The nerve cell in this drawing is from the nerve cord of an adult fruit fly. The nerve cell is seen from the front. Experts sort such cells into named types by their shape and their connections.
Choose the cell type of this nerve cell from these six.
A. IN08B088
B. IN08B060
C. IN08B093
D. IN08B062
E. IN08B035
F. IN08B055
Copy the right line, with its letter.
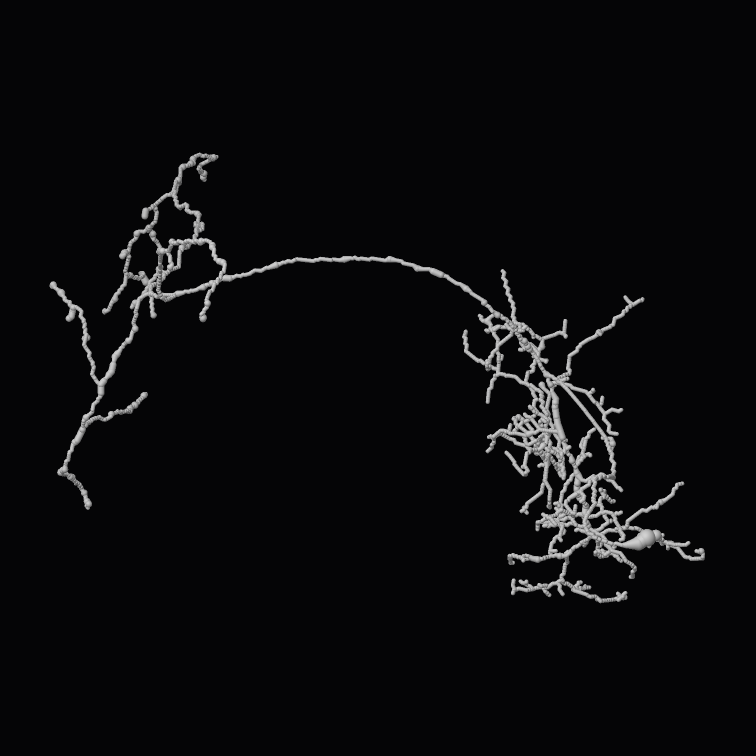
B. IN08B060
